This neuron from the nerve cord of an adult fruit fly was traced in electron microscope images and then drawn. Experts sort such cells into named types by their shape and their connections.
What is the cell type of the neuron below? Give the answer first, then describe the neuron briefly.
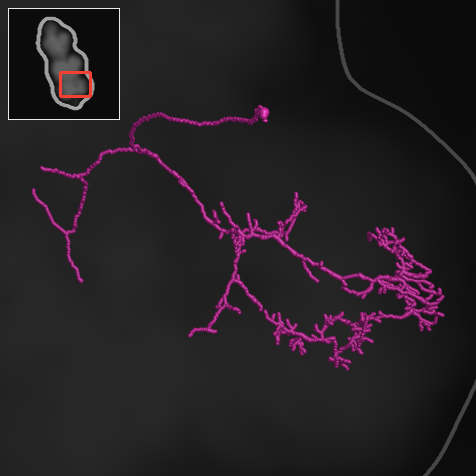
It is of cell type IN23B048. Its broad class is nerve-cord intrinsic neuron. The picture shows dozens of branch ends. In this view it is wider than it is tall.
